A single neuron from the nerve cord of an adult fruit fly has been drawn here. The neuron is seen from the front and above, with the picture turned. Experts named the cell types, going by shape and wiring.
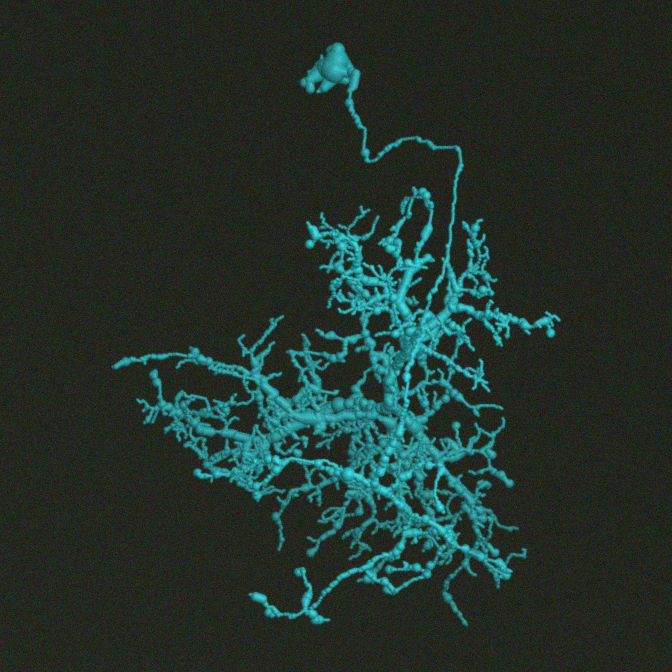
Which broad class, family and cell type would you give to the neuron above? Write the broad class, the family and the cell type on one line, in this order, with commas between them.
nerve-cord intrinsic neuron, hemilineage 12B, IN12B015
